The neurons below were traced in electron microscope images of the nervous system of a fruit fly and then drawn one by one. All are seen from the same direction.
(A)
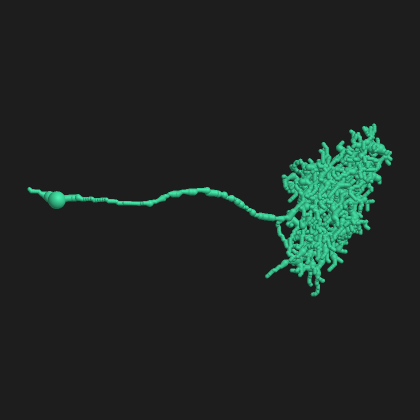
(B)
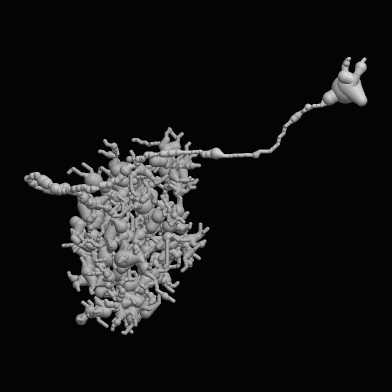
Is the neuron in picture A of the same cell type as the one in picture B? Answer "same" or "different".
same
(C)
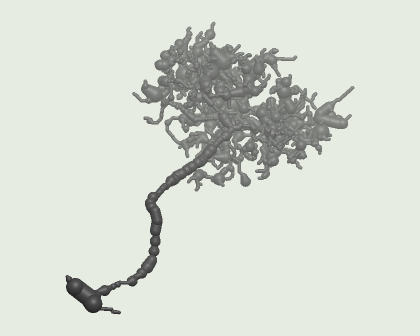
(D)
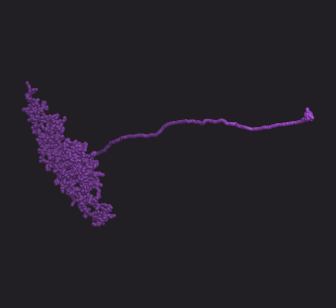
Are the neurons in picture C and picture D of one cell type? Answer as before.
different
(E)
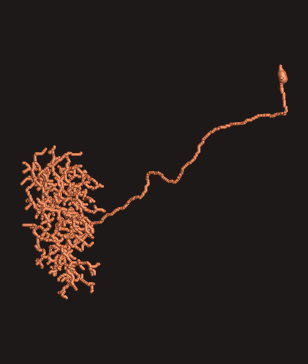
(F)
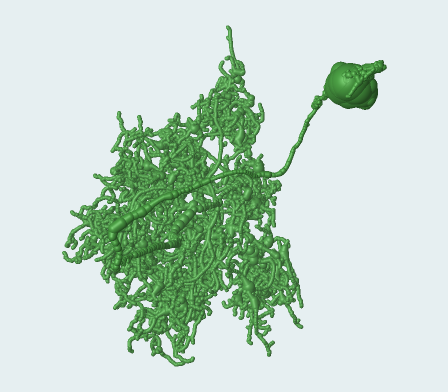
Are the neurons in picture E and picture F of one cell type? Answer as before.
different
